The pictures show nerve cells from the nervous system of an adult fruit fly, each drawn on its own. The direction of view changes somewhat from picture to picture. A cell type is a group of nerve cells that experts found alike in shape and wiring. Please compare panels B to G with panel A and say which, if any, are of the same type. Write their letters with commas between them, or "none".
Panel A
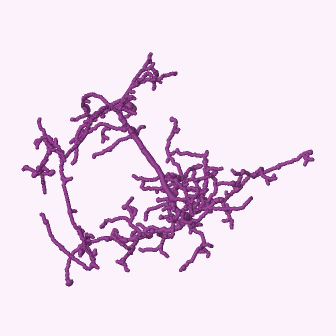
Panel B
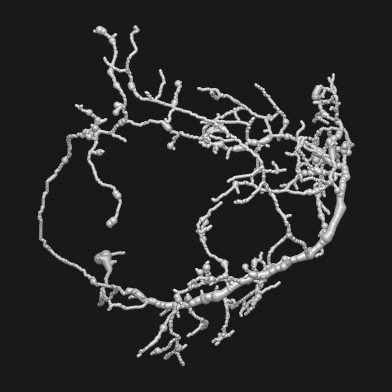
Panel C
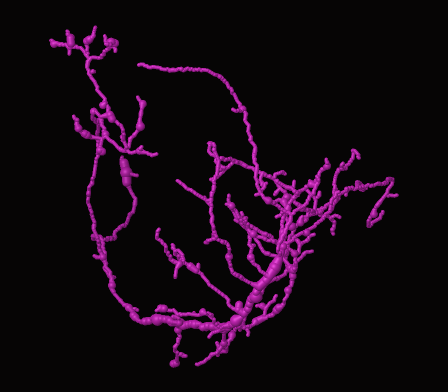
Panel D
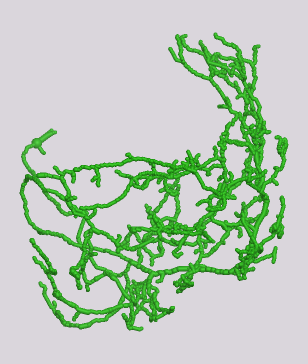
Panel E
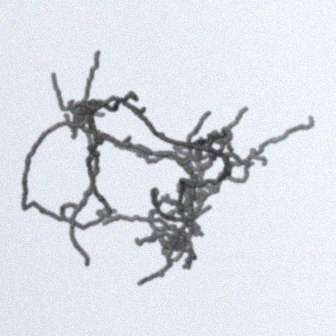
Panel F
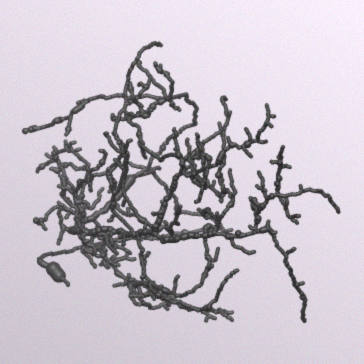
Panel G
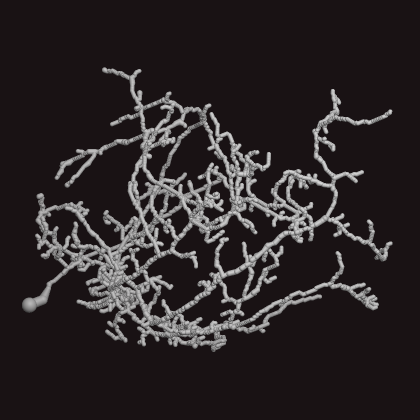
E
